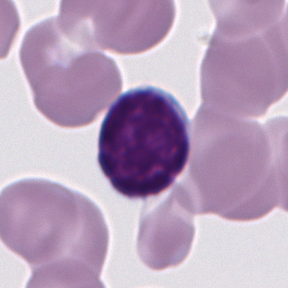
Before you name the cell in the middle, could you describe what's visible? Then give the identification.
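First, the nucleus: round, neither indented nor lobed. Second, the chromatin: dense and dark purple, in coarse clumps. Third, nucleoli: none can be seen. Fourth, vacuoles: none are visible in the cell. Last, the name: typical lymphocyte.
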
